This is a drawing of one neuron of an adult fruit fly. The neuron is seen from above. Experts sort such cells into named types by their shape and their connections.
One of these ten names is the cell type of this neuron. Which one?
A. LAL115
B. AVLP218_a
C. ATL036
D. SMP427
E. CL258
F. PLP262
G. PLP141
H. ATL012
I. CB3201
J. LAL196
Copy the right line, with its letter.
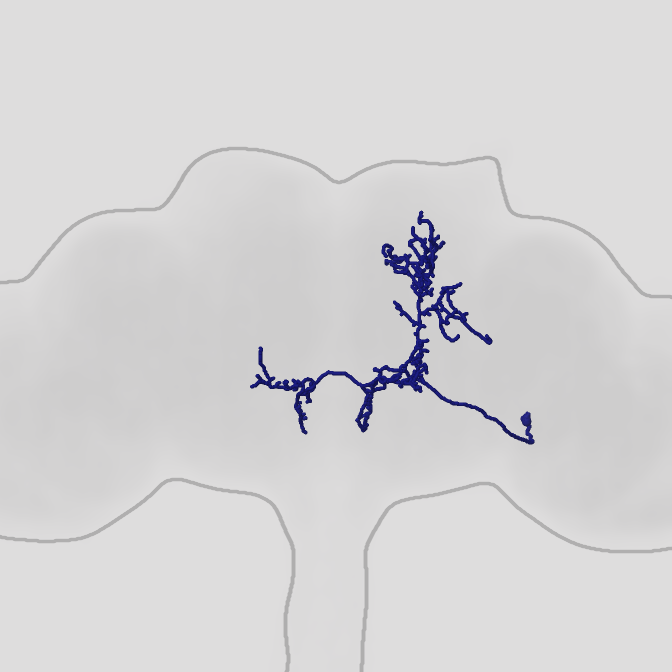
H. ATL012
